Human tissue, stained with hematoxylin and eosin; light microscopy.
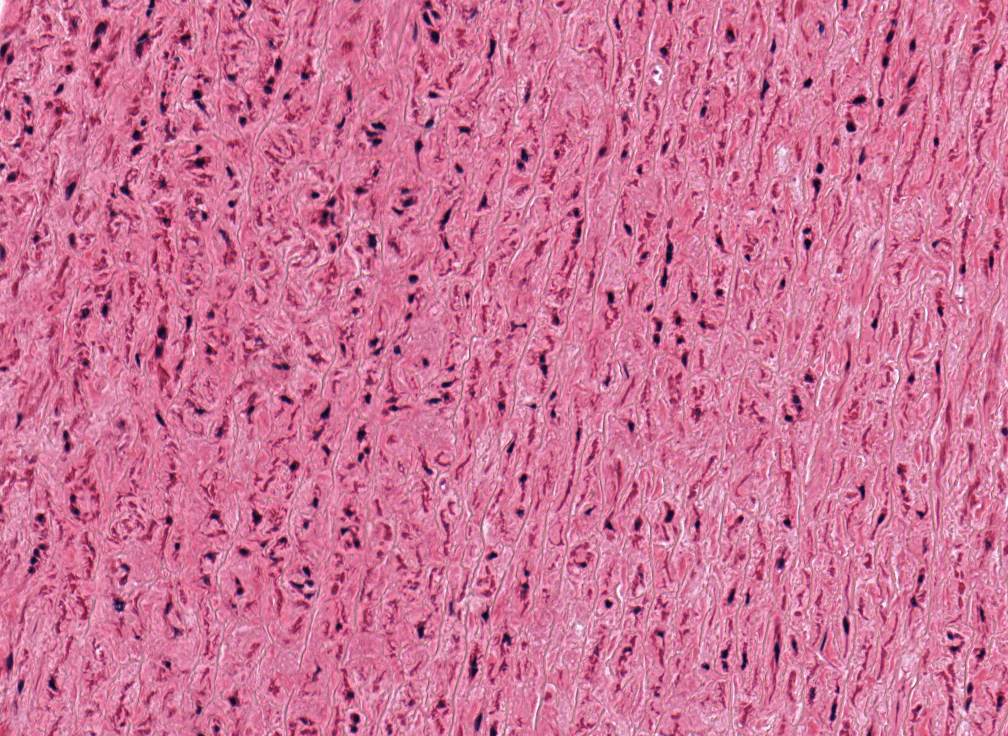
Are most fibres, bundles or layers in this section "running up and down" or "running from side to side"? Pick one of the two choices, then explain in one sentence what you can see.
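Running up and down. The fibres run mainly from top to bottom of the field.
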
